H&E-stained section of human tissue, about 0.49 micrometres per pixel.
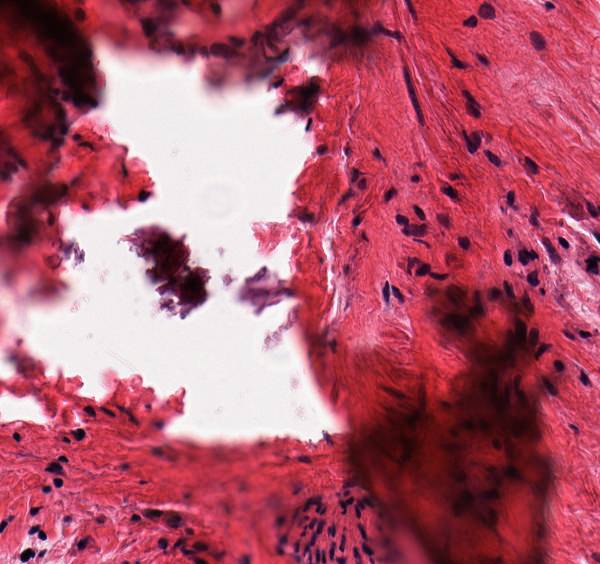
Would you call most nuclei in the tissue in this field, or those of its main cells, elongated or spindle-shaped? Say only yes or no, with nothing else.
Yes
